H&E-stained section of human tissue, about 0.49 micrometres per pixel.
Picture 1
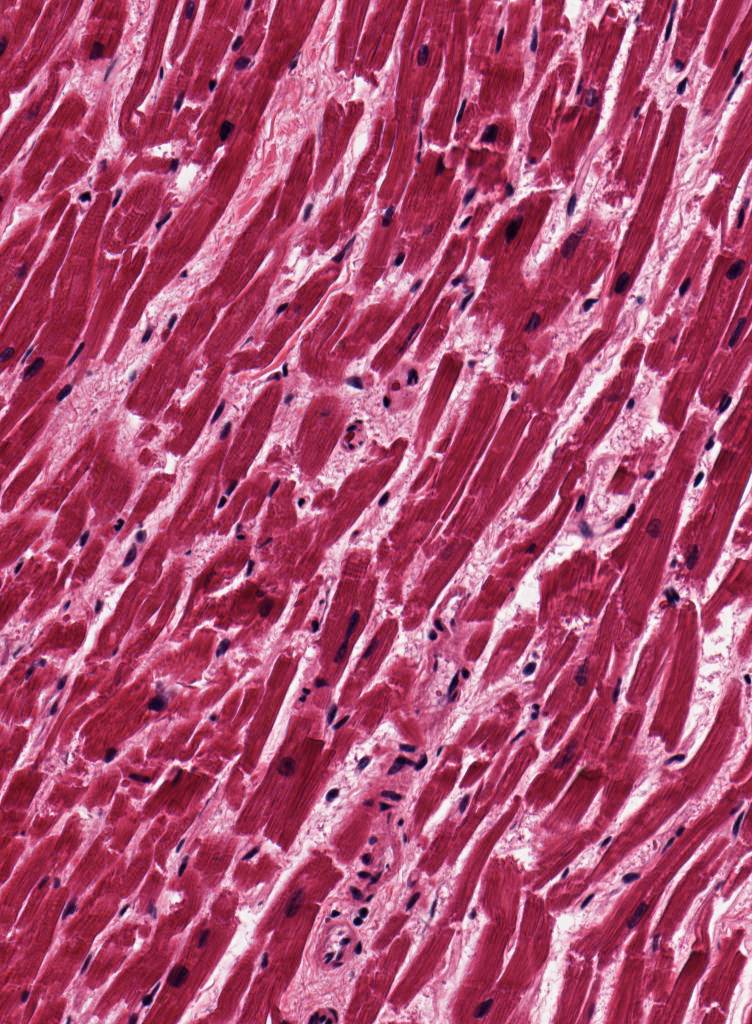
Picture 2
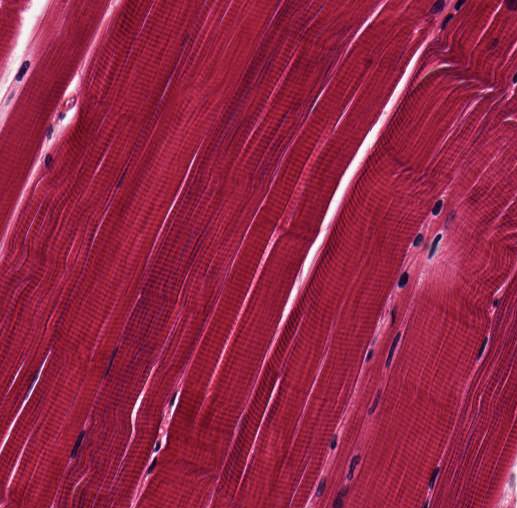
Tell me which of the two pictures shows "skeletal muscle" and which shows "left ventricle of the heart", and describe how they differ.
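Here the left ventricle of the heart is picture 1 and skeletal muscle is picture 2. Start with how the fibres relate: in picture 1 many of them branch and join their neighbours. Then find the nuclei, which in picture 1 are oval and lie centrally within the fibre. Picture 2 places its dark nuclei differently: they sit at the fibre edges rather than in the centres, elongated and aligned with the long axis of the fibres.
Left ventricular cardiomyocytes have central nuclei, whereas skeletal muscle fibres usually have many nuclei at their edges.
Between the fibres in picture 1 lies pale, loose, wispy connective tissue with scattered small dark nuclei, and no fat cells appear anywhere in that field. In picture 2, fine cross-striations run across the width of the fibres, and their cytoplasm is stained a deep red-pink.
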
